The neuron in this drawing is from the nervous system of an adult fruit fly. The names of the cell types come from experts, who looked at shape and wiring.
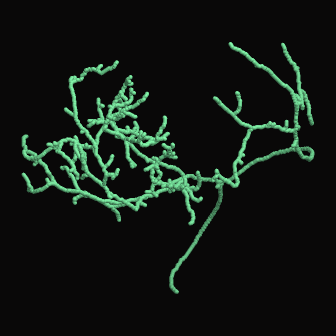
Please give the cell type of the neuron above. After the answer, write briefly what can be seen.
It is of cell type IN19B070. Its broad class is nerve-cord intrinsic neuron. No cell body is drawn. Dozens of branch ends can be seen.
